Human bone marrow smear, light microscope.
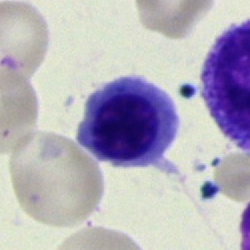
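Erythroblast in a stained bone marrow smear. Its outline is roughly round, with a short tapering tag of cytoplasm at the lower right. The deep purple chromatin looks dense. A modest rim of blue cytoplasm surrounds the nucleus on all sides.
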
